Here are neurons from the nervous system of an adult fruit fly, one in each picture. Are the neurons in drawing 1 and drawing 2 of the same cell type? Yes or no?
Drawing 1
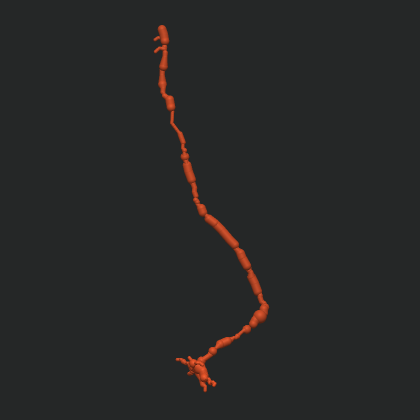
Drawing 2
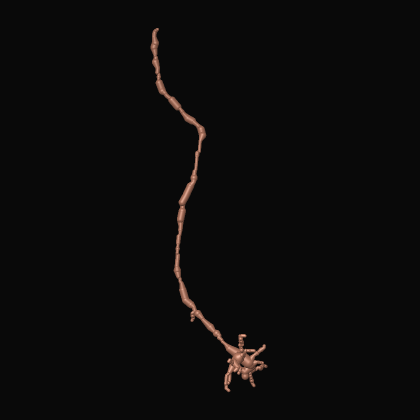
yes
